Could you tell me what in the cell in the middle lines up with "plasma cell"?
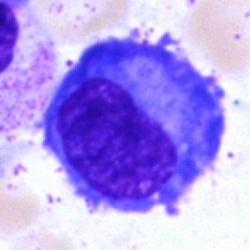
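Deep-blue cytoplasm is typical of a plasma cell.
Here the cytoplasm is abundant and deep blue, which goes with that.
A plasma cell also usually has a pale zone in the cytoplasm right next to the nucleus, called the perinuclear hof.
A paler zone lies in the cytoplasm against the upper right side of the nucleus, which matches. The chromatin is dark and coarsely clumped, and the cell margin bears small irregular blebs.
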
